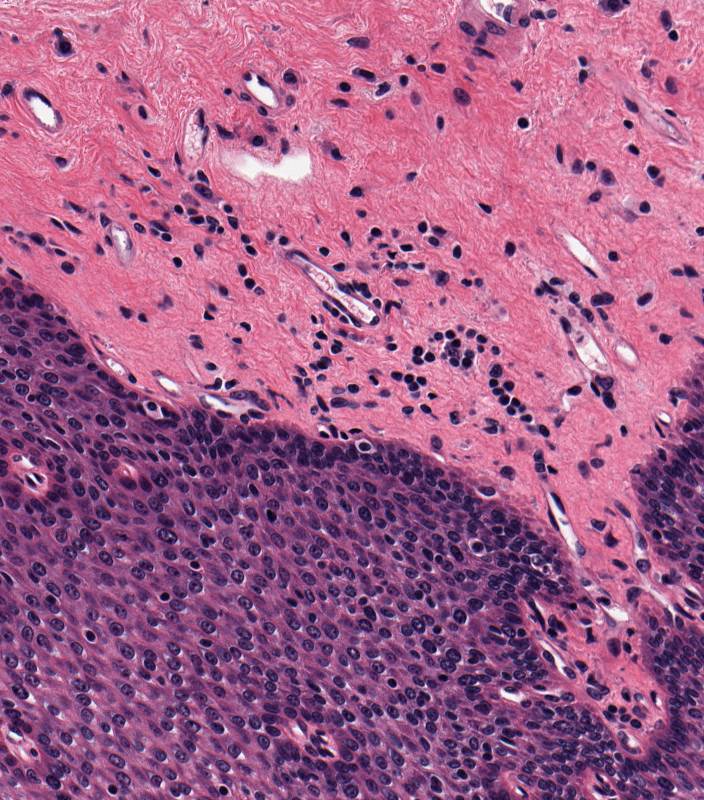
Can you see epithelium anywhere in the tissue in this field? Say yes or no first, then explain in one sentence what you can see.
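Yes. A broad sheet of epithelium fills the lower part of the field, and pink fibrous stroma fills the upper part.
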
